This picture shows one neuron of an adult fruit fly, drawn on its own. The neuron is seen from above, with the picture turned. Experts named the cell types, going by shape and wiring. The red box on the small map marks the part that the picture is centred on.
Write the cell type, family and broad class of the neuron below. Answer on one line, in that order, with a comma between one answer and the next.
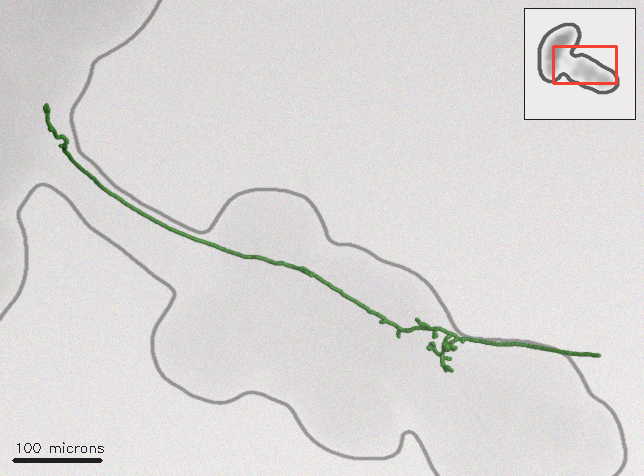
SApp, class mechanosensory proprioceptive, sensory neuron ascending to the brain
